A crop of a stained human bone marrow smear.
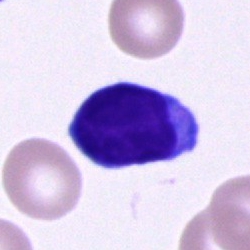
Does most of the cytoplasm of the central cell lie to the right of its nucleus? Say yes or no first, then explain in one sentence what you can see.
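Yes. The scant cytoplasm lies mainly as a crescent on the right side of the cell.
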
